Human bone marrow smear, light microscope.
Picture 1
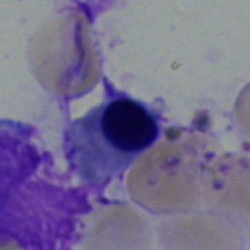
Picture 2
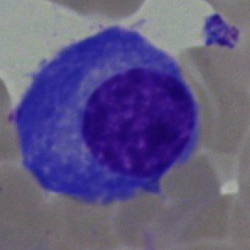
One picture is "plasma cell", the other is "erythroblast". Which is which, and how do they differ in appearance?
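Picture 1 shows an erythroblast; picture 2 shows a plasma cell. In picture 1 the chromatin is very dark and appears almost uniformly dense, with no nucleoli visible. The cytoplasm contains no visible granules, and the outline is irregular rather than smoothly round. Red cells lie against the cell at its upper left and lower right. In picture 2 the nucleus lies off-centre, displaced toward the right side of the cell.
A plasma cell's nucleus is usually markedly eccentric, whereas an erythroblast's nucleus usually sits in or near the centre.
The chromatin of this second cell is dark purple with a mottled, clumped pattern. Its cytoplasm is abundant, occupying more of the cell than the nucleus does, and stains deep blue.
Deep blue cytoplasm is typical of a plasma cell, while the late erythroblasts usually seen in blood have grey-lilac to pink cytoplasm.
Immediately to the left of the nucleus lies a paler zone of cytoplasm.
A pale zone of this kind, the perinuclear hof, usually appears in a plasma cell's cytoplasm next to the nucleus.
The outline of the plasma cell is irregular, with slightly angular edges.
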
